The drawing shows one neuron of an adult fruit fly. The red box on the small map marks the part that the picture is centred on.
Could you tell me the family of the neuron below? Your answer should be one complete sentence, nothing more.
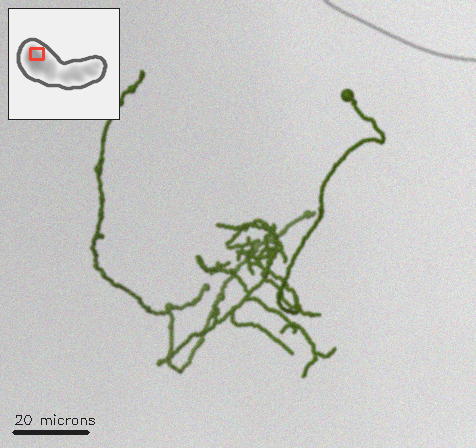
This neuron is a member of family class CX.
